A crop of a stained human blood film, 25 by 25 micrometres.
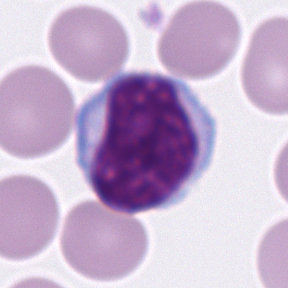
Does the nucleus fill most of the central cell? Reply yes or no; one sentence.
Yes, the cell's cytoplasm is limited to a thin rim around the nucleus.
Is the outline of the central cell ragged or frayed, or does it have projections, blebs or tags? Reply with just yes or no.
Yes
